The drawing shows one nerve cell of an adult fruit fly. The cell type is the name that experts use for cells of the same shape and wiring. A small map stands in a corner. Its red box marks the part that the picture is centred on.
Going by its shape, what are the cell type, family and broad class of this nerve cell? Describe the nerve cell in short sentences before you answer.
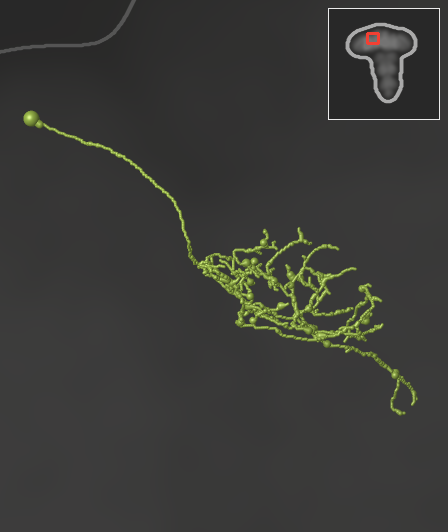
The cell body is at the upper left of the picture. Dozens of branch ends can be seen. Its cell type is LAL071. Its family is hemilineage LALa1_anterior. Its broad class is central-brain intrinsic neuron.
